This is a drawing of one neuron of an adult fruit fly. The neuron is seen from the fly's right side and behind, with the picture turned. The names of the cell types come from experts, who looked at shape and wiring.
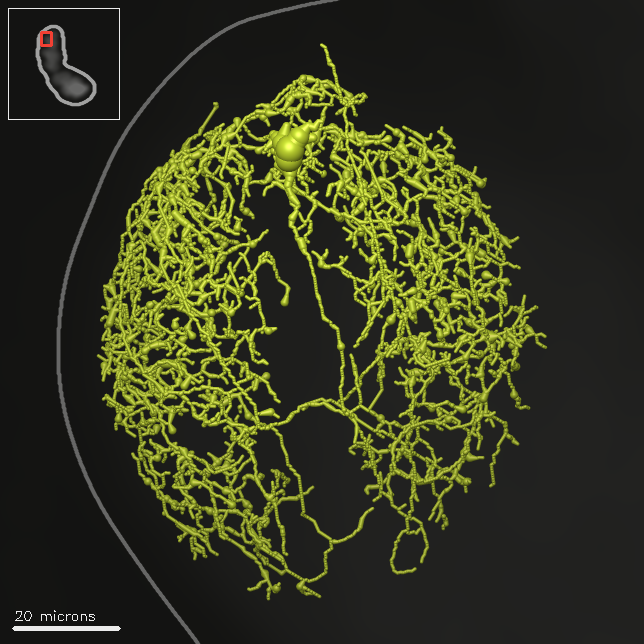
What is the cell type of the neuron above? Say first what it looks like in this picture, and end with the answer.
The cell body is at the top of the picture. By the scale bar it is about 110 microns tall in this view. The picture shows more than a hundred branch ends. This is a nerve-cord intrinsic neuron. It is of cell type IN01B003.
